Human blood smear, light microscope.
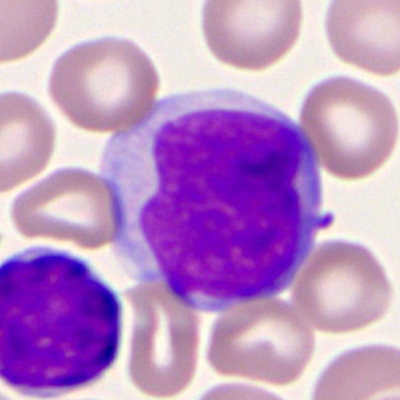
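Myeloblast, stained blood smear, centre. Nucleus occupies most of the cell. Cytoplasm without visible granules. Outline roughly round. Tiny dark purple projection protruding from right edge.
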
